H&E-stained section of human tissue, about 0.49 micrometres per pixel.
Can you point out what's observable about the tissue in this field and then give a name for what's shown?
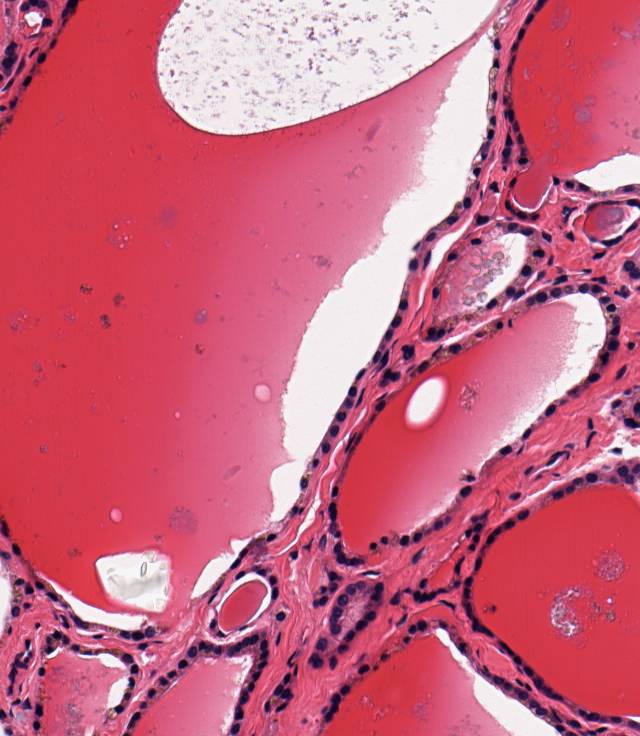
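Closed, rounded follicles filled with pink colloid make up the field; the largest occupies most of the left and upper part. A single layer of flattened to low cuboidal cells lines each follicle, with small, dark, evenly spaced nuclei that do not overlap. Small pale granular clusters lie within the colloid of the lower right follicle. The tissue is thyroid.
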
